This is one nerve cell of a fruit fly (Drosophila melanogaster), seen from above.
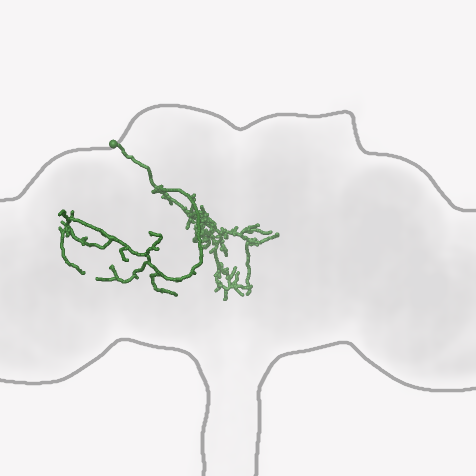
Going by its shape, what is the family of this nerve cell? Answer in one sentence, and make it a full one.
The nerve cell takes hemilineage ALl1_ventral as its family.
